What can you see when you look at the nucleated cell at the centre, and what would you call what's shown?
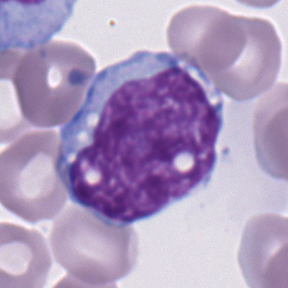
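First, the nucleus: it fills most of the cell and sits offset toward the lower right. Second, the cytoplasm: a pale grey-blue. Third, two round clear holes lie over the lower part of the nucleus. Fourth, small clear vacuoles sit in the cytoplasm along the left side of the cell. The cell is a myeloblast.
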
